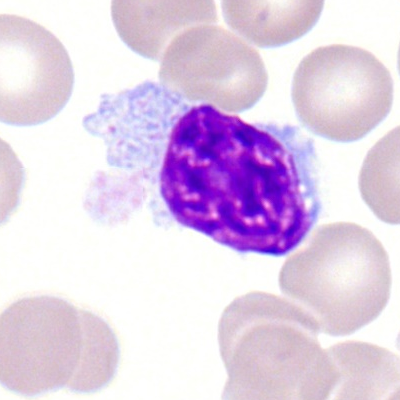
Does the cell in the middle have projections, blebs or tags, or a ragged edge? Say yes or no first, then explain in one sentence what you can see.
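Yes. The cell's outline on the left is ragged and frayed.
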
